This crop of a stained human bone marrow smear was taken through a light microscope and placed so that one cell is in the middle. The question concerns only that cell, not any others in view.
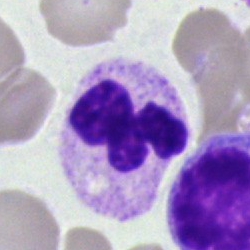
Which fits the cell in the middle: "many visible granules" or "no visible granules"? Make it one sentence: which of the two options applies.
This cell has a cytoplasm with many visible granules.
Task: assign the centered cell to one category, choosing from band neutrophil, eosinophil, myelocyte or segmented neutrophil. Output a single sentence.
This particular crop is centered on a segmented neutrophil.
